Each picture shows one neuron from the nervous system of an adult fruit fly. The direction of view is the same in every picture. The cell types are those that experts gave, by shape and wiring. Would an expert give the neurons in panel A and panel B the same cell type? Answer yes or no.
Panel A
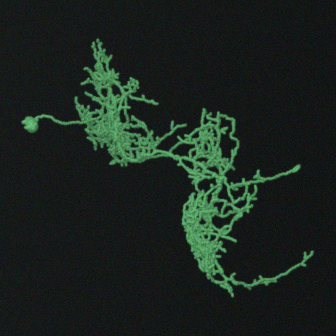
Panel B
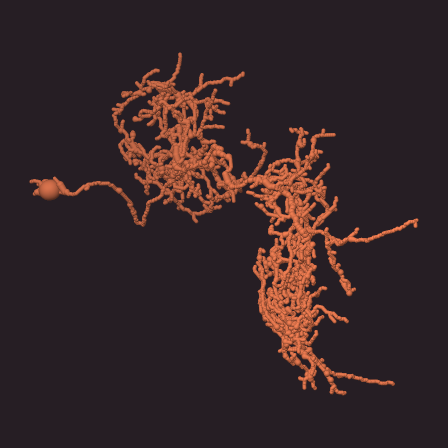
yes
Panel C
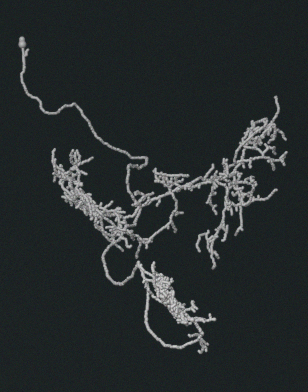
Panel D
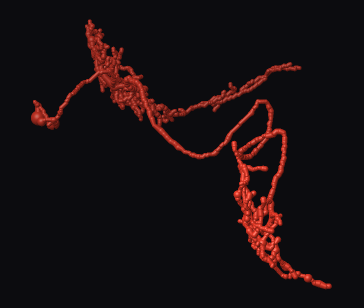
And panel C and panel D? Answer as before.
no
